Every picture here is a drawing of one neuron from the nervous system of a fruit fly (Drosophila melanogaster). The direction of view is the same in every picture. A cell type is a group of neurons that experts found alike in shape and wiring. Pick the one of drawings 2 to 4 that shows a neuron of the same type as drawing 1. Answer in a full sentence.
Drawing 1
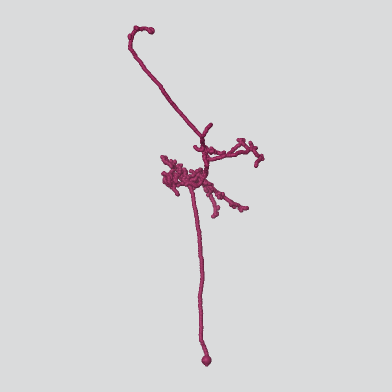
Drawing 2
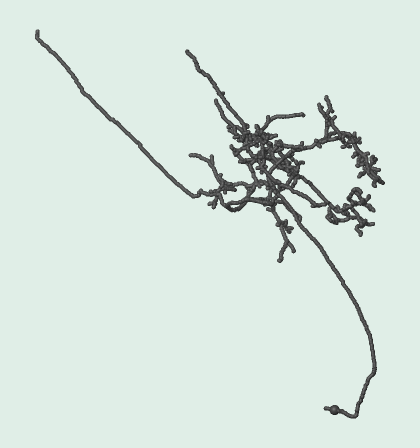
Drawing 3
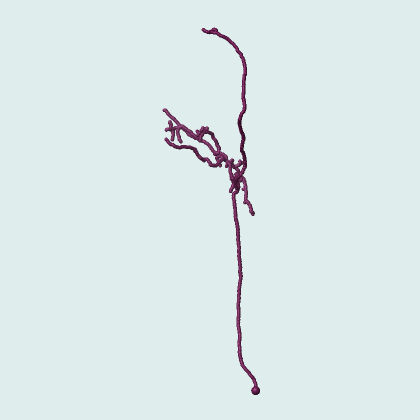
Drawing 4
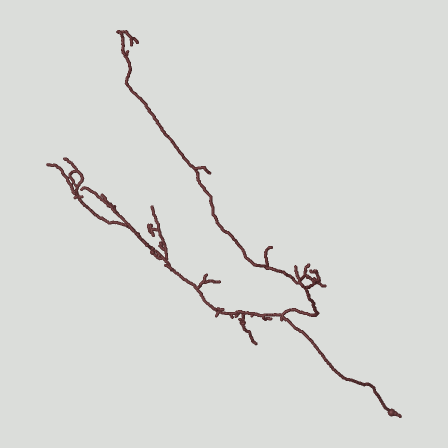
The neuron in drawing 2 is of the same cell type.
